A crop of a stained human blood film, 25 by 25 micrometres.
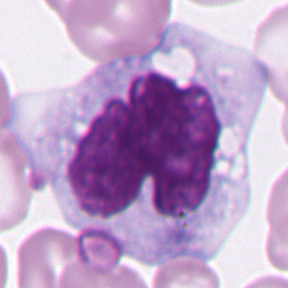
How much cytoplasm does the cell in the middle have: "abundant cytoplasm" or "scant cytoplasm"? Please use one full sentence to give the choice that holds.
What surrounds the nucleus is plentiful cytoplasm.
